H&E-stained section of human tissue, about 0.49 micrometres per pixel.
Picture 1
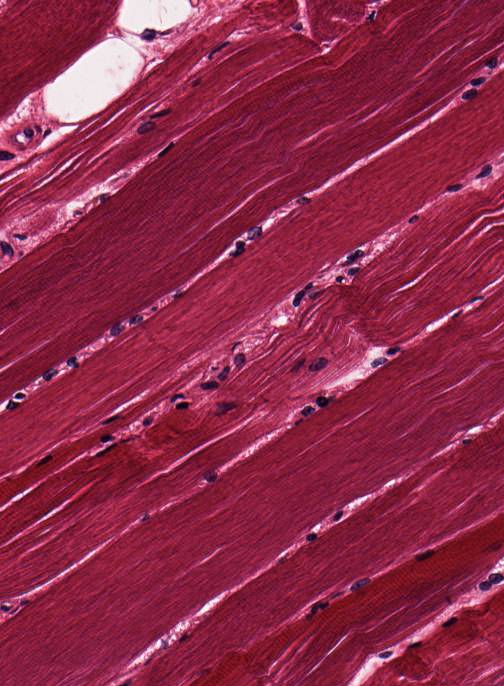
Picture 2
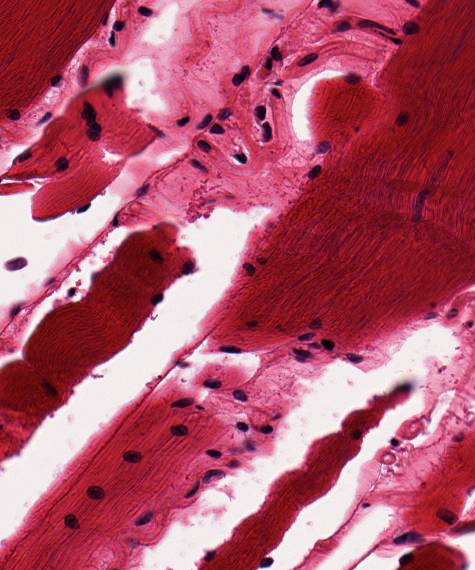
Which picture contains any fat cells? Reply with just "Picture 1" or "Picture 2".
Picture 1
